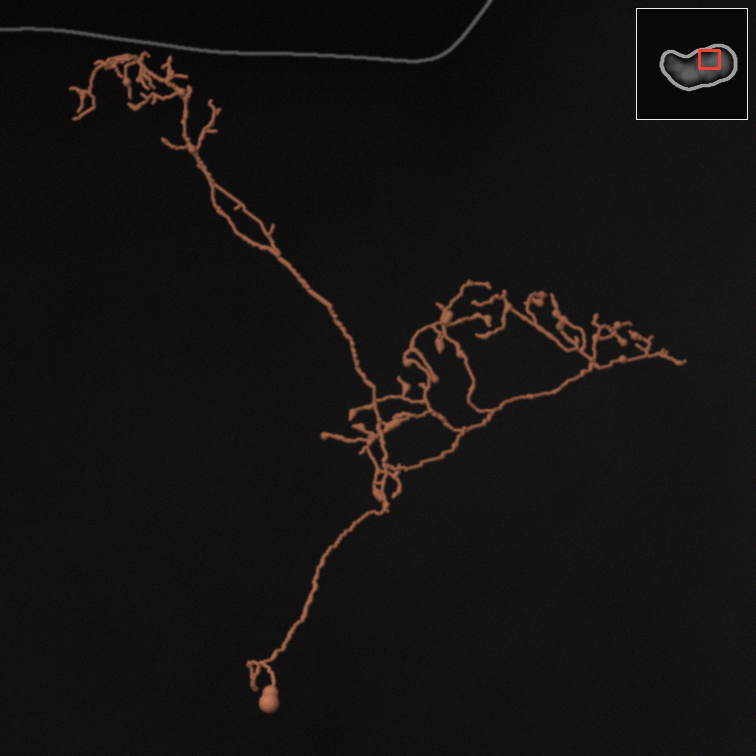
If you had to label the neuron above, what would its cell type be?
FB8E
